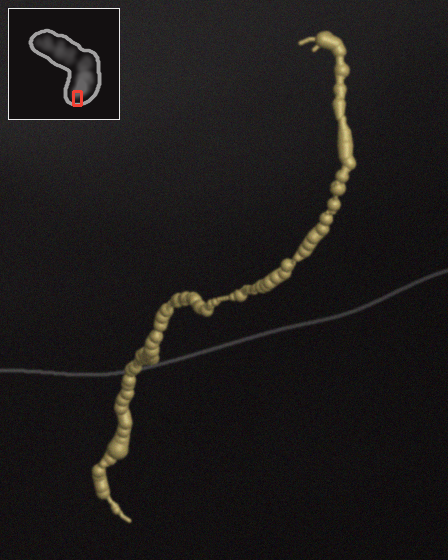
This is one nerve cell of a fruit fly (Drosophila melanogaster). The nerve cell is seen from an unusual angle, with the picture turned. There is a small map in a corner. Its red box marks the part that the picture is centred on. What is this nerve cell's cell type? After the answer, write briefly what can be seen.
Its cell type is R7d. Its broad class is photoreceptor or other optic-lobe sensory neuron. There are a dozen or fewer branch ends. In this view it is taller than it is wide.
